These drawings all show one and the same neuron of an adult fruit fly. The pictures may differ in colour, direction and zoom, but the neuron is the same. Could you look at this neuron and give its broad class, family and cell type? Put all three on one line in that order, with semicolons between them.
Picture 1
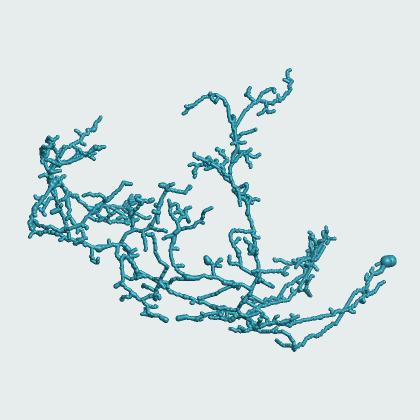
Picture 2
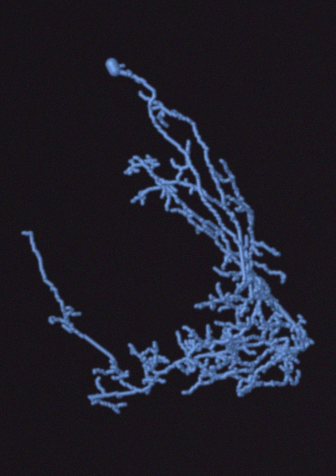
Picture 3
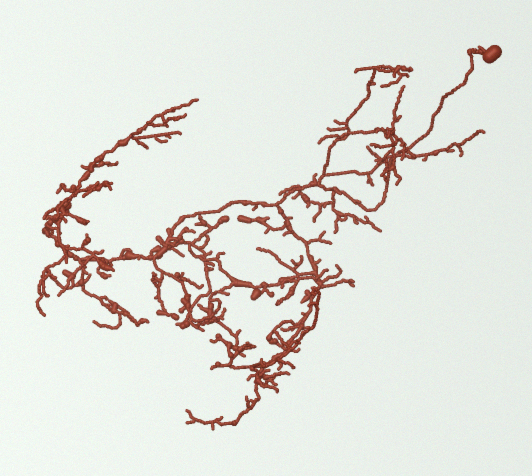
nerve-cord intrinsic neuron; hemilineage 19A; IN19A048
